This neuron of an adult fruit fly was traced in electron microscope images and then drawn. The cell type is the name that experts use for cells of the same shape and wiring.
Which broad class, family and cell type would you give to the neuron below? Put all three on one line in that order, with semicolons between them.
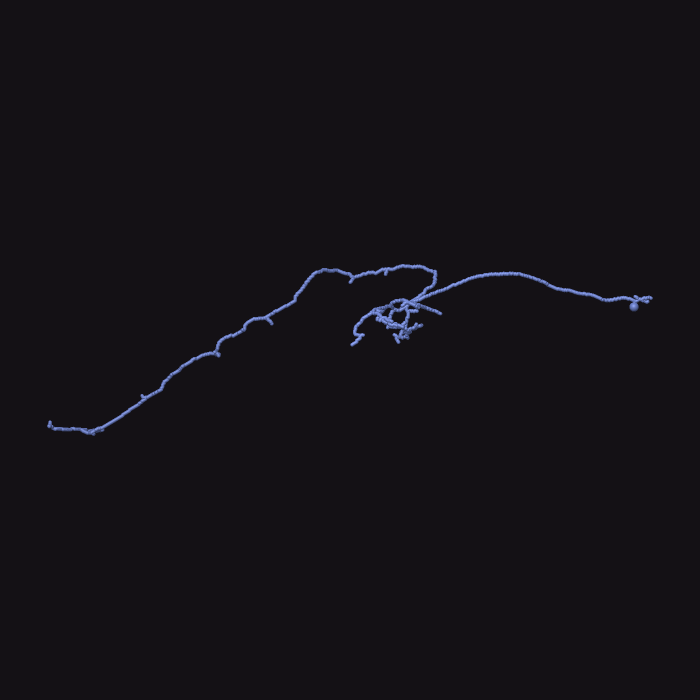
nerve-cord intrinsic neuron; hemilineage 07B; IN07B100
